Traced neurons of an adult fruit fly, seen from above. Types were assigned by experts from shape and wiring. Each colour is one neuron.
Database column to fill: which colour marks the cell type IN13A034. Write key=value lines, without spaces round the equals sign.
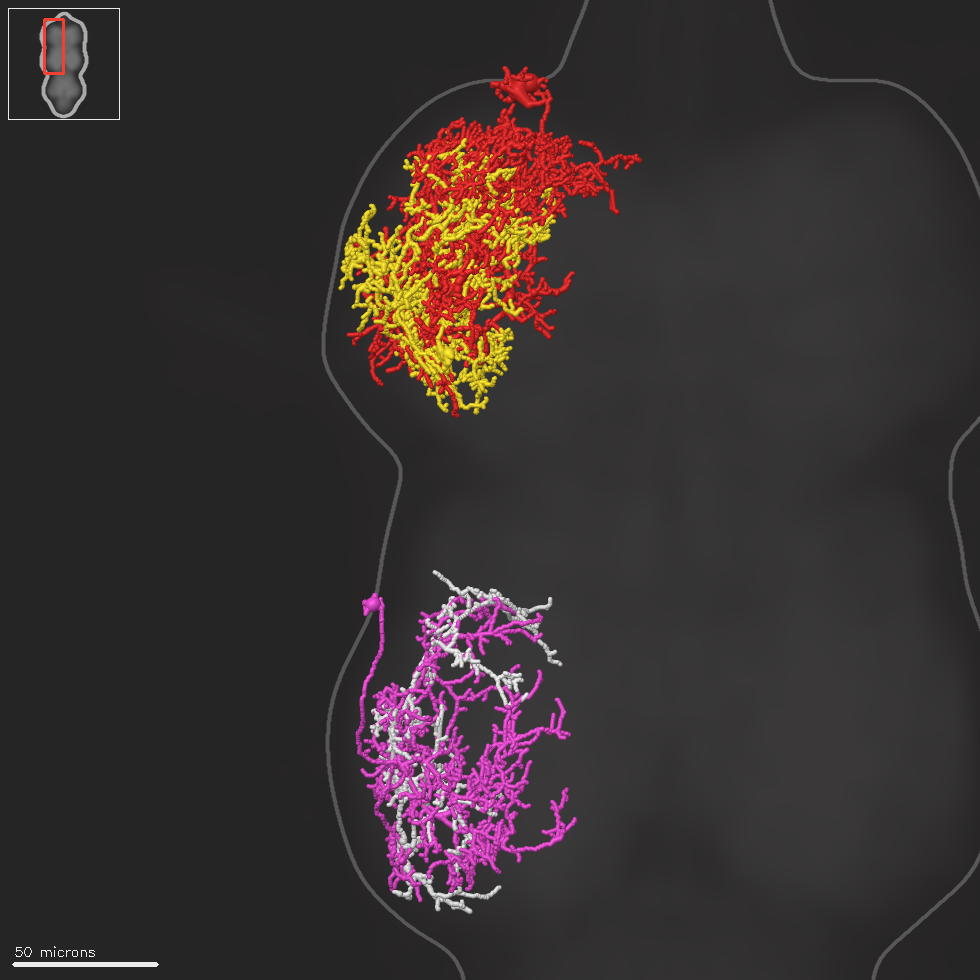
colour=white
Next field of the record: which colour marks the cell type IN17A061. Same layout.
colour=magenta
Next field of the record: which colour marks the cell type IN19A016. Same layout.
colour=yellow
